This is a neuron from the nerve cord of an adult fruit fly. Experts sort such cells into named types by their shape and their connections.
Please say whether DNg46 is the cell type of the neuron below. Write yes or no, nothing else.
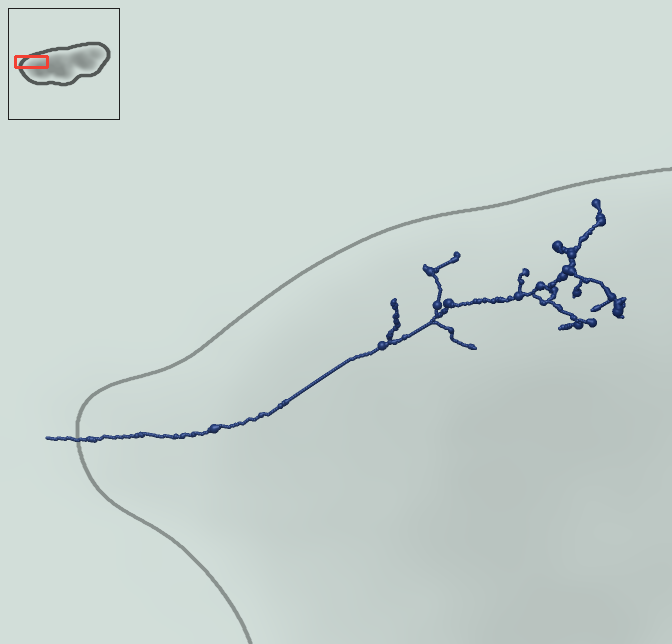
yes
